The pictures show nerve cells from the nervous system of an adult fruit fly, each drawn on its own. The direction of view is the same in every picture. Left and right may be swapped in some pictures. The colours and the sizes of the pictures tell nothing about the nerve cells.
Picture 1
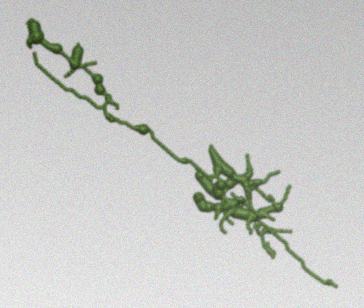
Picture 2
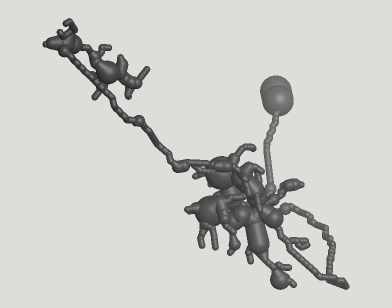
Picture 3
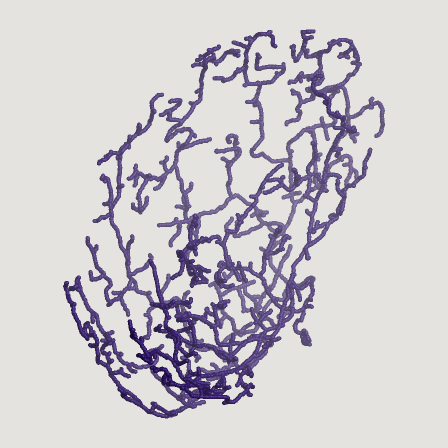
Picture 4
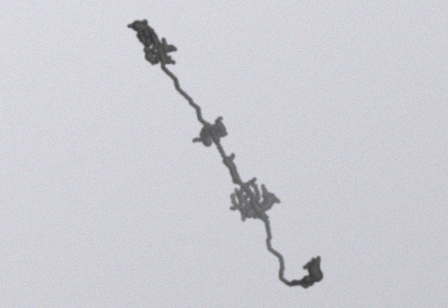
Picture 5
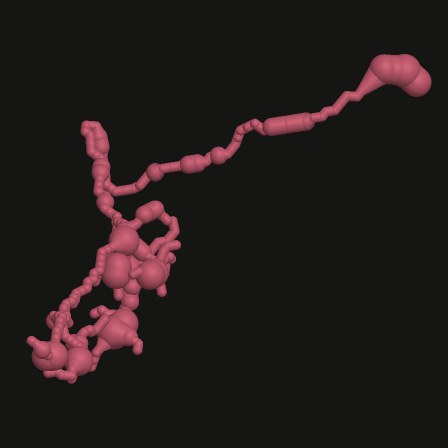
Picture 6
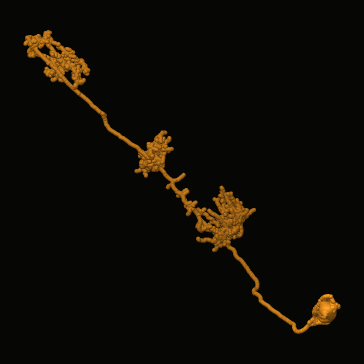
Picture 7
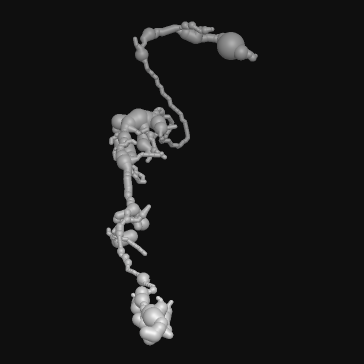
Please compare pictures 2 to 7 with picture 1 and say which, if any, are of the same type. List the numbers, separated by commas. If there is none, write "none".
2, 5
